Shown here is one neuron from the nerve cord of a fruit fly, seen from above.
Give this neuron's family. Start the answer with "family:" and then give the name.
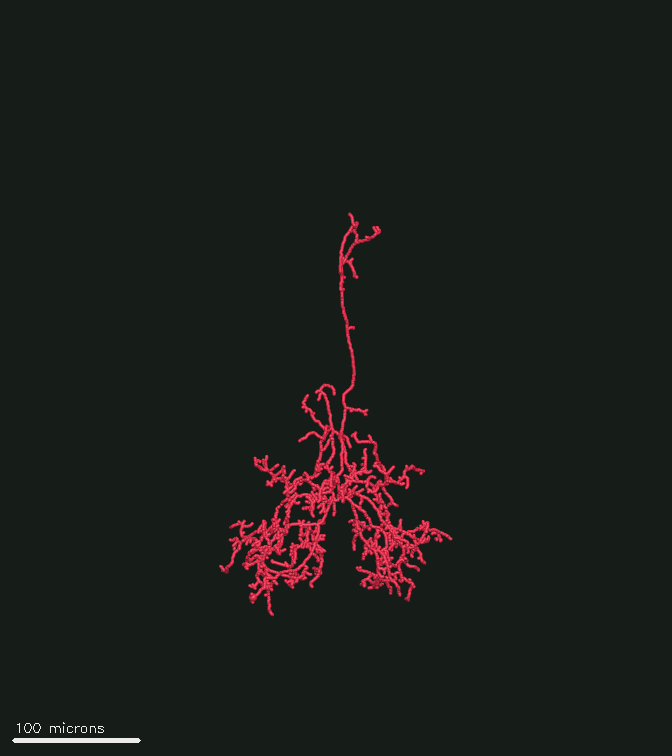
family: hemilineage 05B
